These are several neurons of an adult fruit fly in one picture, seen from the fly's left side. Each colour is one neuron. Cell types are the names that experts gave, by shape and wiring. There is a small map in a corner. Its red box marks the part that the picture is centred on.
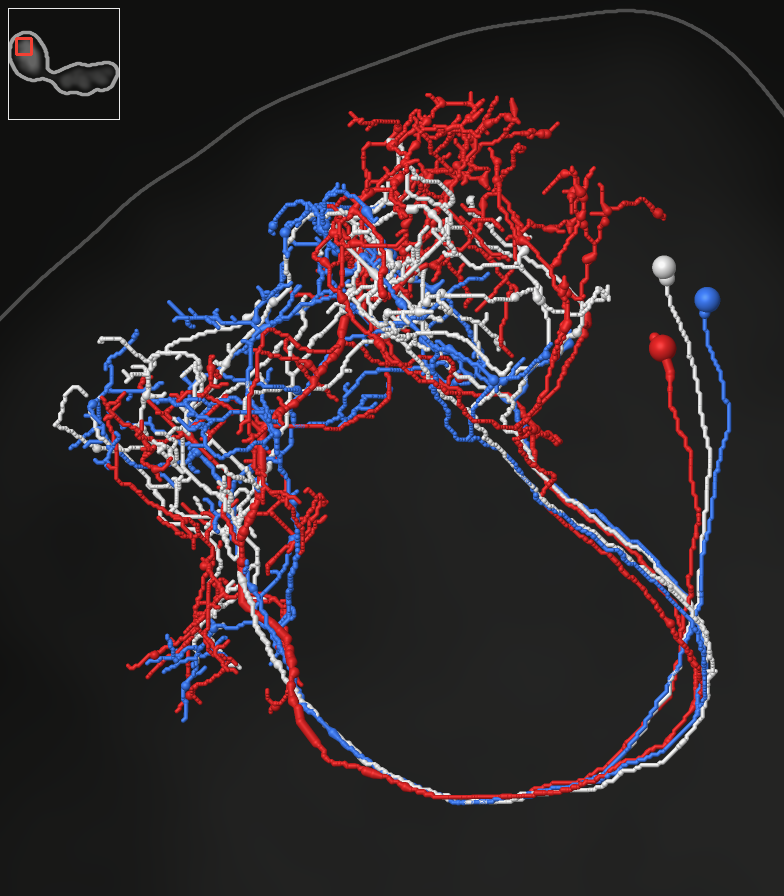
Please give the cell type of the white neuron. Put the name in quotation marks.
"CB1902"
